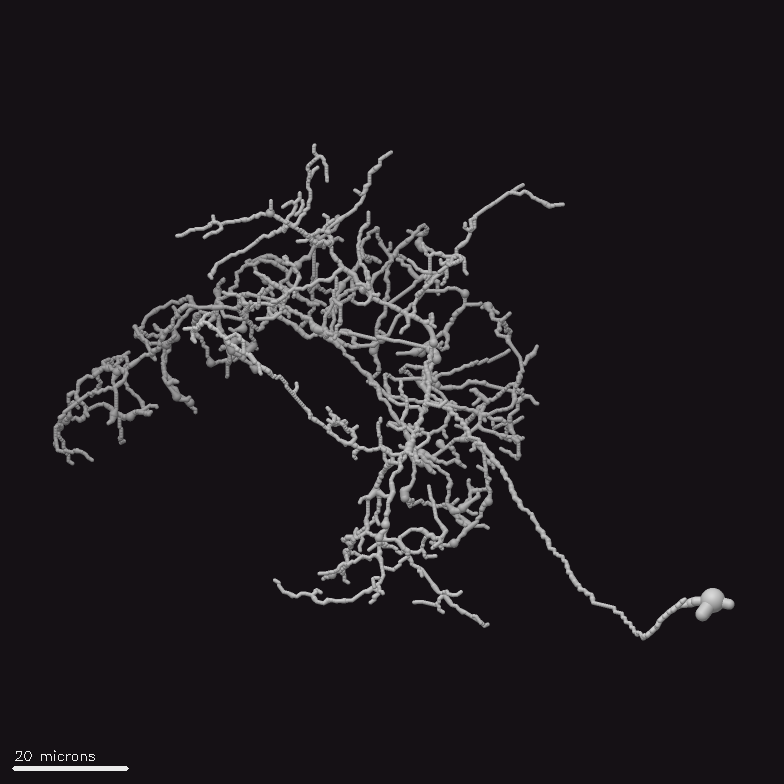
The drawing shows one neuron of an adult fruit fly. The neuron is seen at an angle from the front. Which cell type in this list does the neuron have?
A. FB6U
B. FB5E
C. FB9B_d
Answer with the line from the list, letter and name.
B. FB5E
